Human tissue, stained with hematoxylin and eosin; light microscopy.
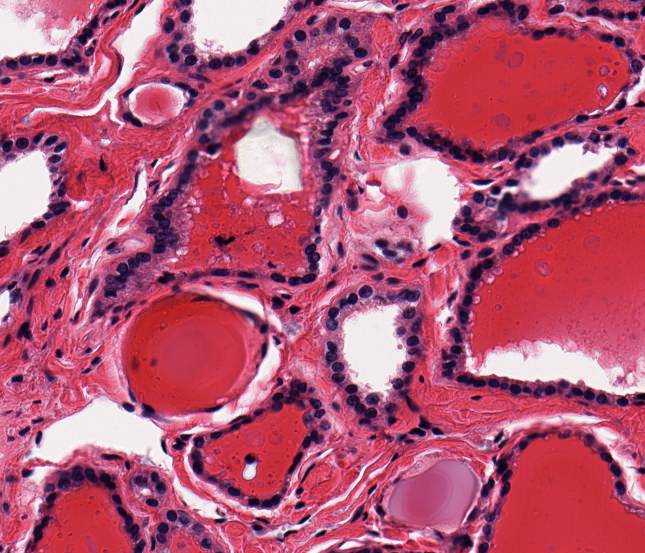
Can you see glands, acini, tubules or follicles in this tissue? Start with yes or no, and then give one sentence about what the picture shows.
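Yes. The field is made up of closed, rounded follicles of varying size, separated by bands of stroma.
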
